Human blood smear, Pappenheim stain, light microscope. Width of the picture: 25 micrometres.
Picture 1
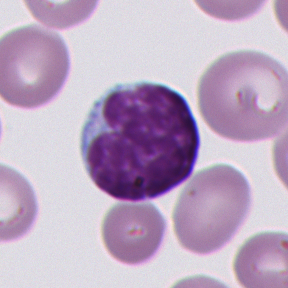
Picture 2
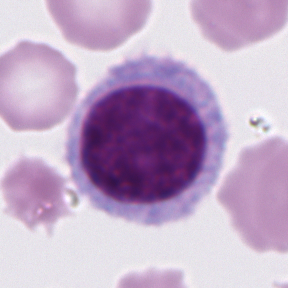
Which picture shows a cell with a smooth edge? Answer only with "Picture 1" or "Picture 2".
Picture 1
